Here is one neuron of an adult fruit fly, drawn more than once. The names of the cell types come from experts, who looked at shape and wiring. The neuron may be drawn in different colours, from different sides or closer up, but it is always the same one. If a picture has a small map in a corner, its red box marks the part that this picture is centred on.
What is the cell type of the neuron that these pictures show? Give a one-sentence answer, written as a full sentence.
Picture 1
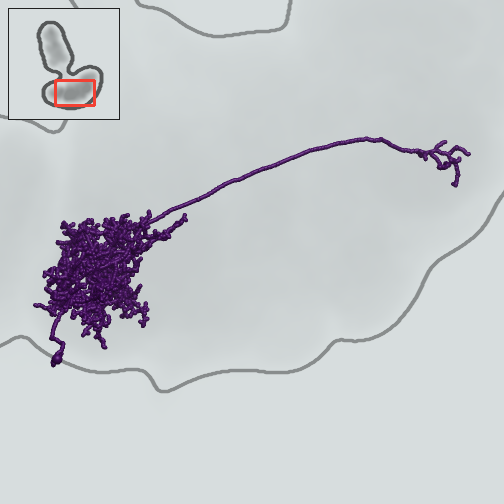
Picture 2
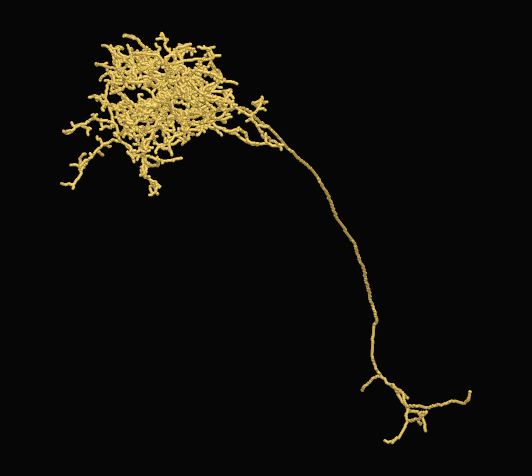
The cell type to which this neuron belongs is AVLP259.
